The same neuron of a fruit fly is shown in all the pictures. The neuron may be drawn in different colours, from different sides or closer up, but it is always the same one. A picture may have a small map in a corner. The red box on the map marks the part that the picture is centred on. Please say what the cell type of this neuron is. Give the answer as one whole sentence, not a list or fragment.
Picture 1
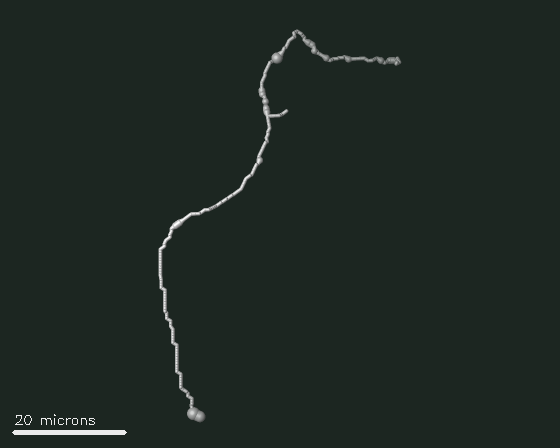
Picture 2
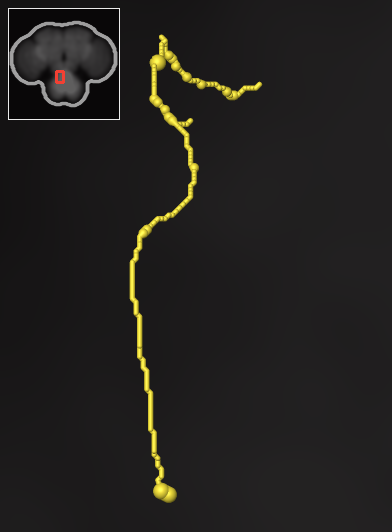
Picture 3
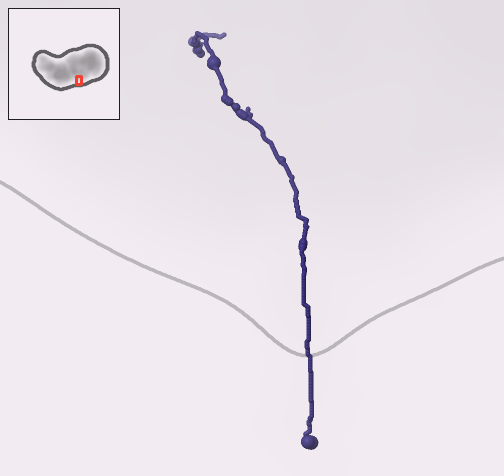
For this neuron, the cell type is BM_InOm.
